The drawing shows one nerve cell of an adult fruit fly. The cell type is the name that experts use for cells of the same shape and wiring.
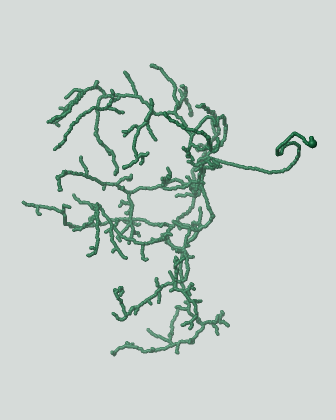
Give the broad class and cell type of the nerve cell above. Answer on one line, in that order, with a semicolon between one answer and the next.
nerve-cord intrinsic neuron; INXXX446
